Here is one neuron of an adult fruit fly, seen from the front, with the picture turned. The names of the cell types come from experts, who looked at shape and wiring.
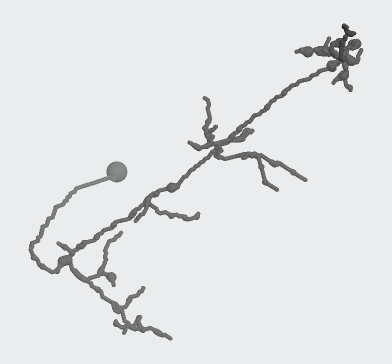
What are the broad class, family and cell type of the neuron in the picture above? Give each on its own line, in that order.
optic-lobe intrinsic neuron
C
C2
